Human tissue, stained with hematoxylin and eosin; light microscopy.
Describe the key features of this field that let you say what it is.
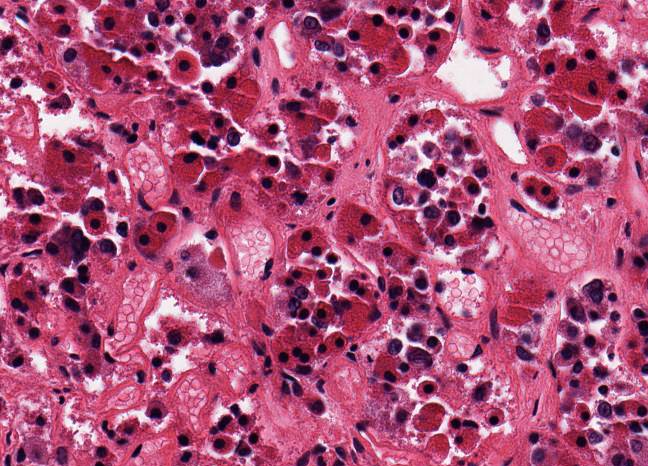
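This is the pars distalis of the pituitary. Eosinophilic cells with round, dark, mostly single nuclei mingle with pale cells packed with small clear vacuoles, mostly in the left half and centre-right. No gland lumens or epithelium-lined spaces appear.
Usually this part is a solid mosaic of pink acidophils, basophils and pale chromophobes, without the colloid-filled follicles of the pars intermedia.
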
